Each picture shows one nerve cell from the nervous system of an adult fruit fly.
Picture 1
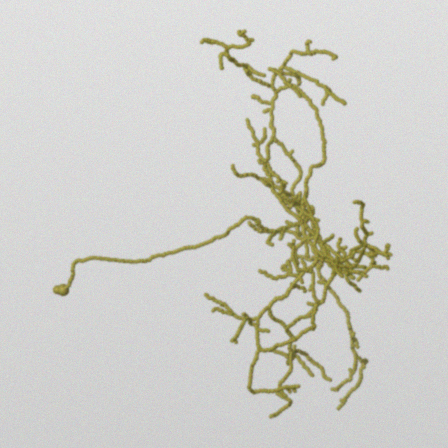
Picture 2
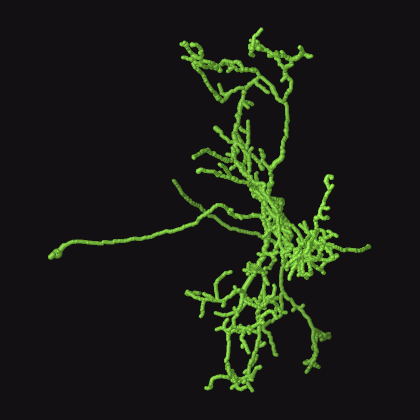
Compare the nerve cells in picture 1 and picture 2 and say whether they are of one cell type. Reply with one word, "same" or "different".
different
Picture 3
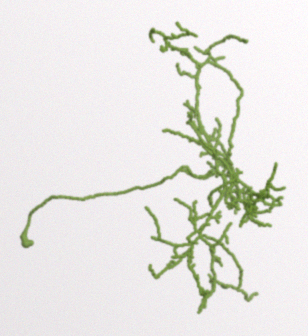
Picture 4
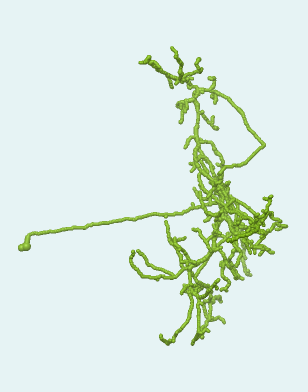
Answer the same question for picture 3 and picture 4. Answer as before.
same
